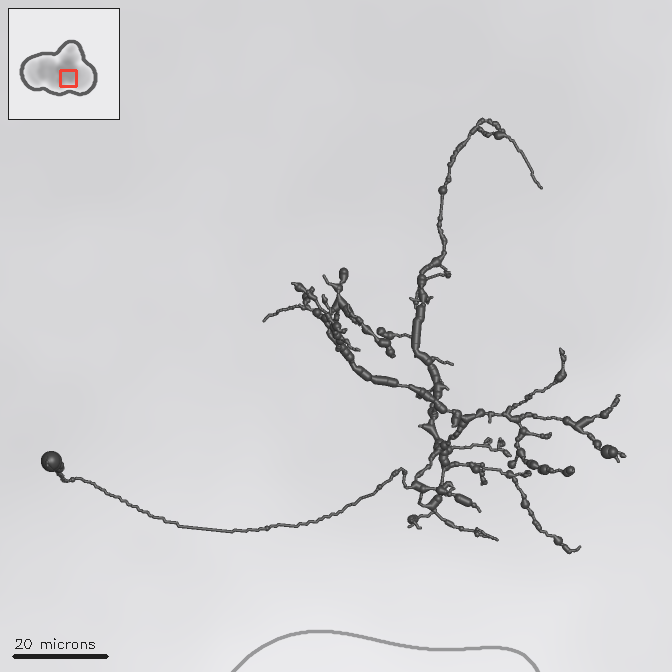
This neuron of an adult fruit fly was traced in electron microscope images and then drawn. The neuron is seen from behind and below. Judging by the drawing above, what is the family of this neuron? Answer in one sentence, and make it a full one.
What the neuron belongs to is the family hemilineage 13B.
